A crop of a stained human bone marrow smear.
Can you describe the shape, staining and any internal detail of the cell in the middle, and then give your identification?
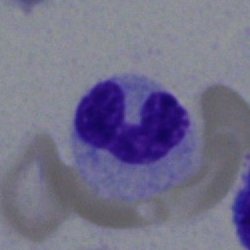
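The U-shaped nucleus opens its notch upward; its two upper lobes are joined at the bottom by a broad band of nuclear material. Chromatin is dark purple and coarsely clumped. Fine, faint lilac granules lie in the cytoplasm. It is a band neutrophil.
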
